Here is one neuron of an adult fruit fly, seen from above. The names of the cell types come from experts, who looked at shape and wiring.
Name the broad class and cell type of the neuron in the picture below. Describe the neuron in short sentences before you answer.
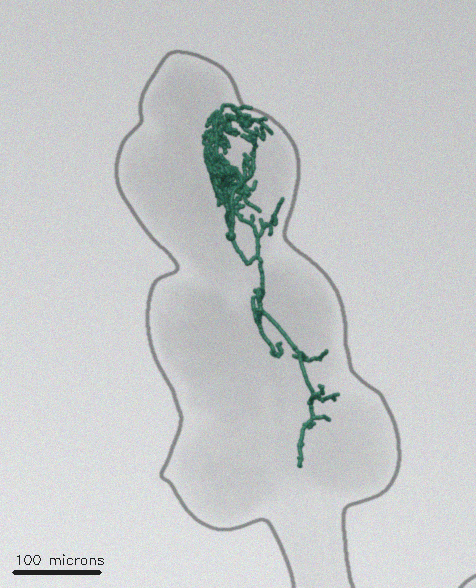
The cell body can be seen in the middle of the picture. By the scale bar it is about 400 microns tall in this view. This is a nerve-cord intrinsic neuron. The cell type is INXXX219.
